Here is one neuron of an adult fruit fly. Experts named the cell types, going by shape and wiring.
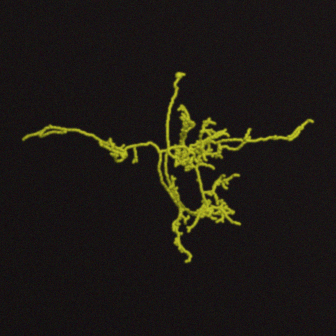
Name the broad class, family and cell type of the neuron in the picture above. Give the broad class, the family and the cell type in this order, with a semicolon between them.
central-brain intrinsic neuron; hemilineage DM1_antero_dorsal; SMP713m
